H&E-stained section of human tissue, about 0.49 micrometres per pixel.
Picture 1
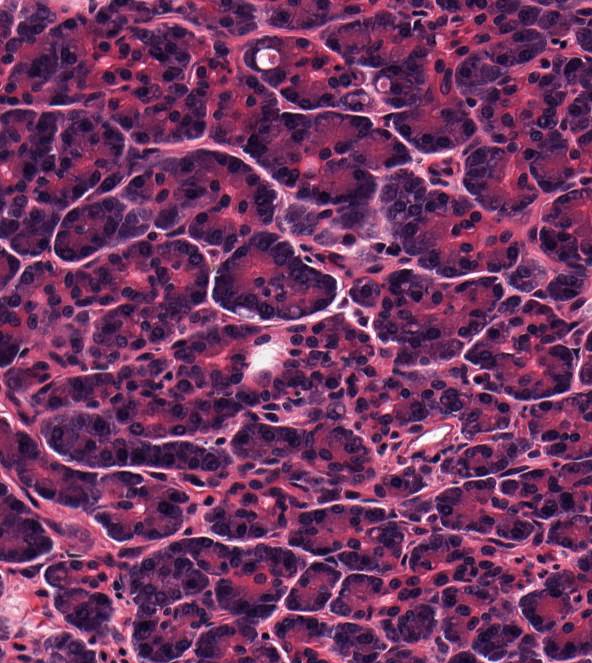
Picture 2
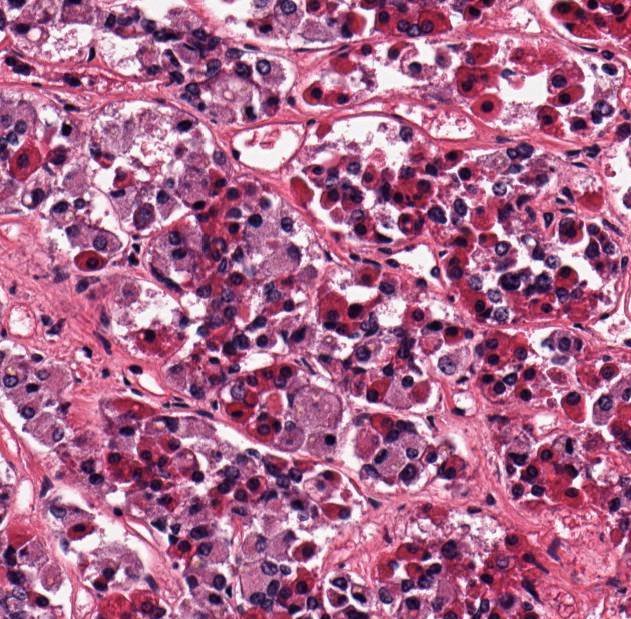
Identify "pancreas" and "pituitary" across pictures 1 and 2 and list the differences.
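Pancreas: picture 1. Pituitary: picture 2. In the pancreas, closely packed rounded and polygonal clusters of epithelial cells arranged as acini fill the field, with cytoplasm purple at each cluster's outer edge and pink centrally. Only thin, delicate strands of pale pink connective tissue separate them. The pituitary instead shows rounded nests divided by thin septa of pink wavy collagen, broadest along the left edge. Cells with bright red cytoplasm are scattered among paler ones, densest in the right half, and nuclei are mostly round, dark and fairly uniform.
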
